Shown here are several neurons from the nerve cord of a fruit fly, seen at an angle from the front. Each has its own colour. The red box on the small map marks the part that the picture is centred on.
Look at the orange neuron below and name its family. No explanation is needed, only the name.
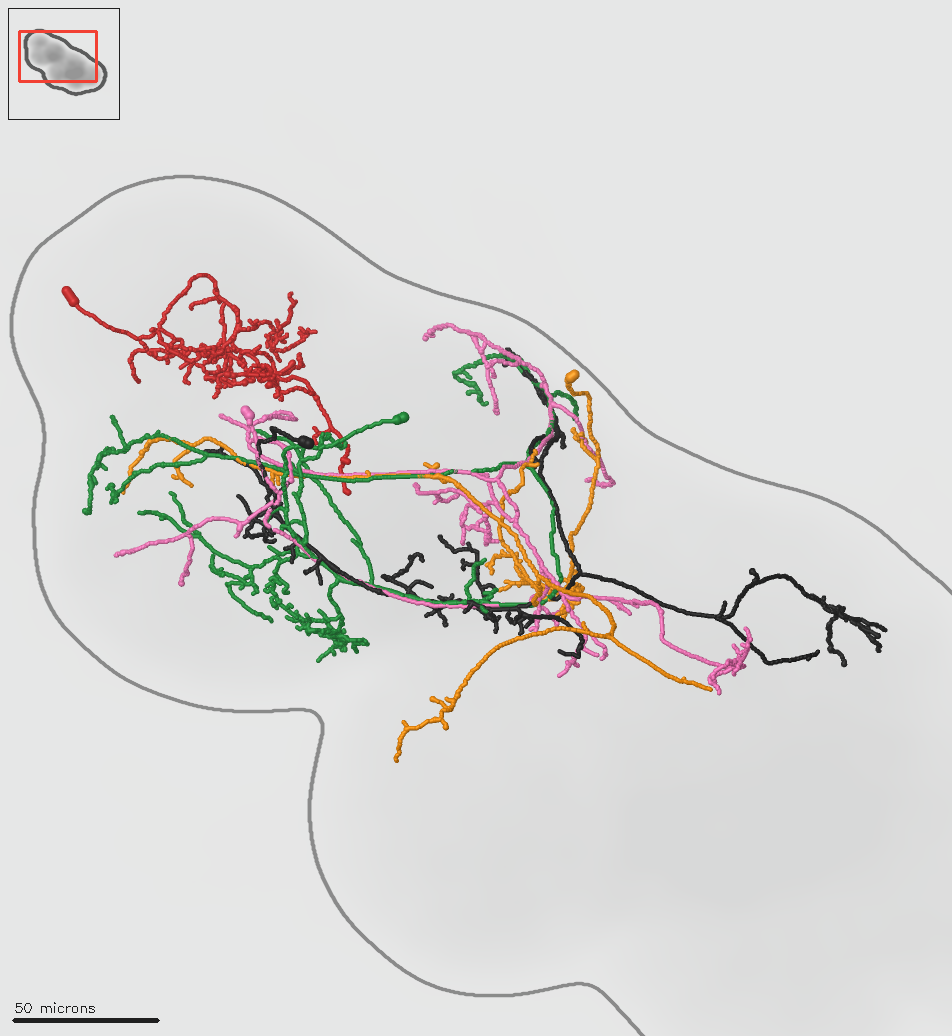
hemilineage 18B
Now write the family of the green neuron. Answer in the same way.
hemilineage 18B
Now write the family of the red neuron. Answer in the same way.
hemilineage 05B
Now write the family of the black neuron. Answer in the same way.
hemilineage 18B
